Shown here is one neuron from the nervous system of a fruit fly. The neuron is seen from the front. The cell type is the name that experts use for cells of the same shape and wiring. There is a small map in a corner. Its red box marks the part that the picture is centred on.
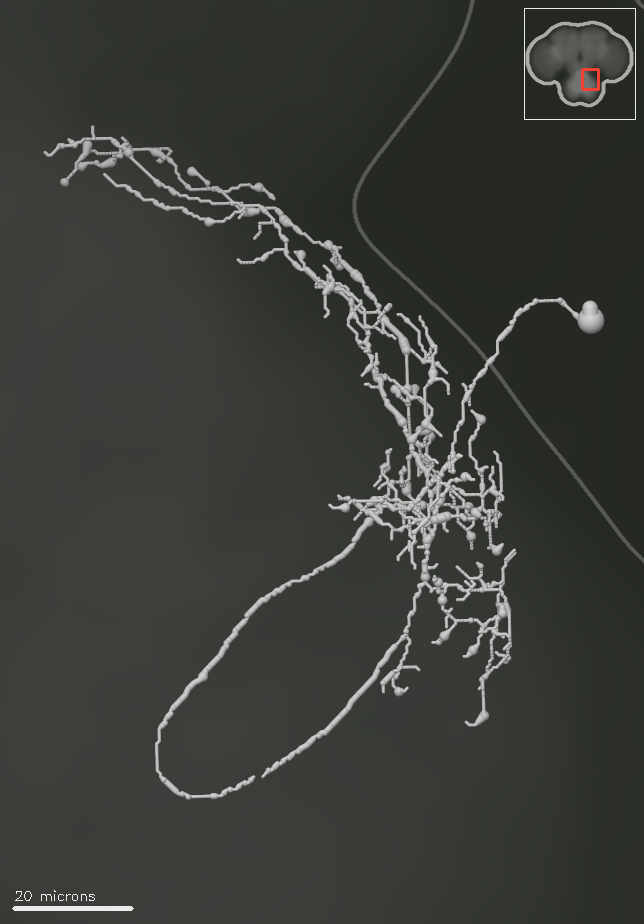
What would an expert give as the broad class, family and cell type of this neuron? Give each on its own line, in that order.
nerve-cord intrinsic neuron
hemilineage 17A
IN17A085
